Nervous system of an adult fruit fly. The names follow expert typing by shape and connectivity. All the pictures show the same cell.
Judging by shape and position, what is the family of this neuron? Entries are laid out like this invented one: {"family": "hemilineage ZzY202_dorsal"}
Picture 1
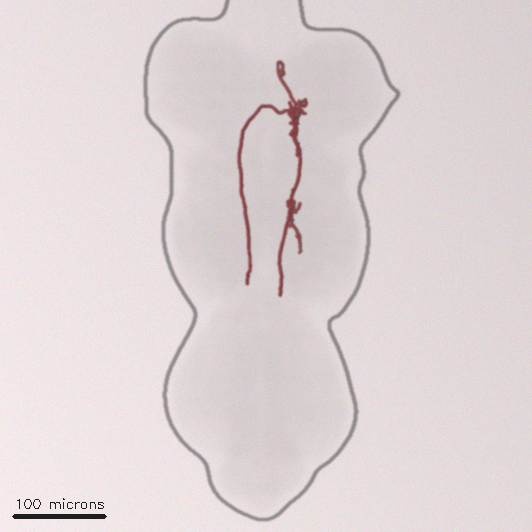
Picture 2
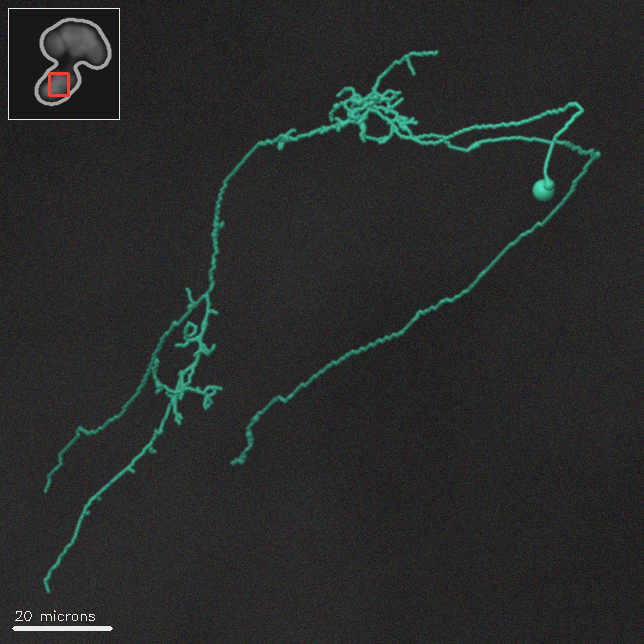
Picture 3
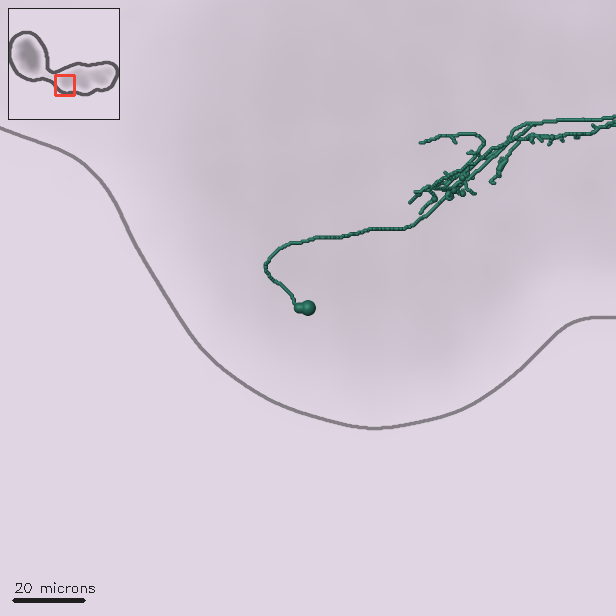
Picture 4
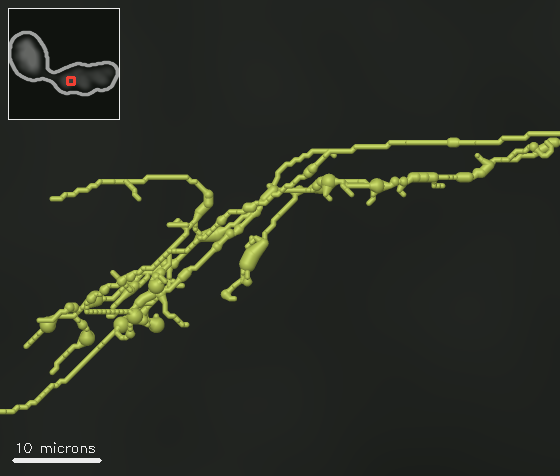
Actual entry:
{"family": "hemilineage 10B"}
